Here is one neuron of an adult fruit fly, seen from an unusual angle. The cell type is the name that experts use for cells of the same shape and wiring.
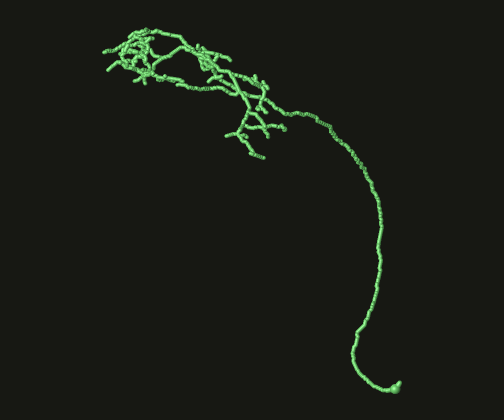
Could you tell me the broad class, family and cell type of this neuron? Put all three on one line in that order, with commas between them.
central-brain intrinsic neuron, hemilineage SLPpl3, CB1178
